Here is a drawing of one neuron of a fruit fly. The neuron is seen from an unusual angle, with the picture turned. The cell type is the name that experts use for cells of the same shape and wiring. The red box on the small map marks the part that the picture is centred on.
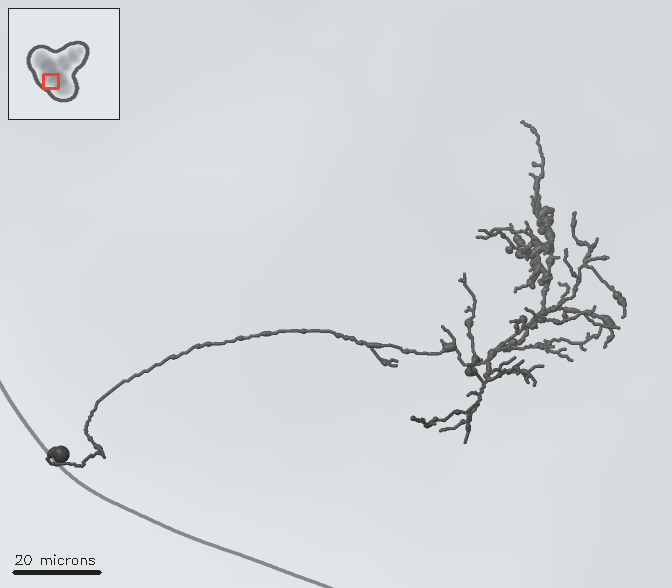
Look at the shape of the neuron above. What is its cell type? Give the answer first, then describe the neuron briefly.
The cell type is GNG635. It is a central-brain intrinsic neuron. The cell body can be seen at the lower left of the picture. From left to right in the picture it spans about 140 microns. Dozens of branch ends can be seen.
